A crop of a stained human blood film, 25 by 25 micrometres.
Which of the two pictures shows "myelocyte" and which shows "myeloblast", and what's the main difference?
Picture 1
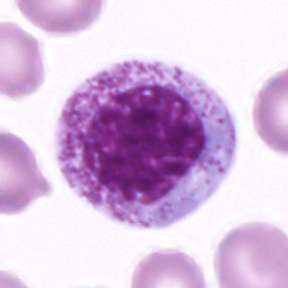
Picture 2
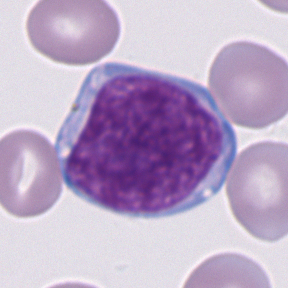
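Picture 1: myelocyte. Picture 2: myeloblast. Granules: many small reddish-purple, densest along upper and left edge, in picture 1; none visible in picture 2.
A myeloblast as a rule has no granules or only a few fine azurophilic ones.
Cytoplasm: pale greyish-lilac in the granule-poor lower right of picture 1; pale blue in picture 2.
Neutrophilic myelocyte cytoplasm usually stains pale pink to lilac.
Chromatin: dark purple, coarsely clumped in picture 1; mottled darker and lighter purple in picture 2. Outline: round, smooth, no surface projections in picture 1; slightly angular in picture 2. Size: about 15 micrometres across in picture 1; about 16 by 13 micrometres in picture 2, nucleus about 14 by 12 micrometres, single, rounded, unlobed. Nucleoli: none visible in picture 1; no distinct nucleolus in picture 2.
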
